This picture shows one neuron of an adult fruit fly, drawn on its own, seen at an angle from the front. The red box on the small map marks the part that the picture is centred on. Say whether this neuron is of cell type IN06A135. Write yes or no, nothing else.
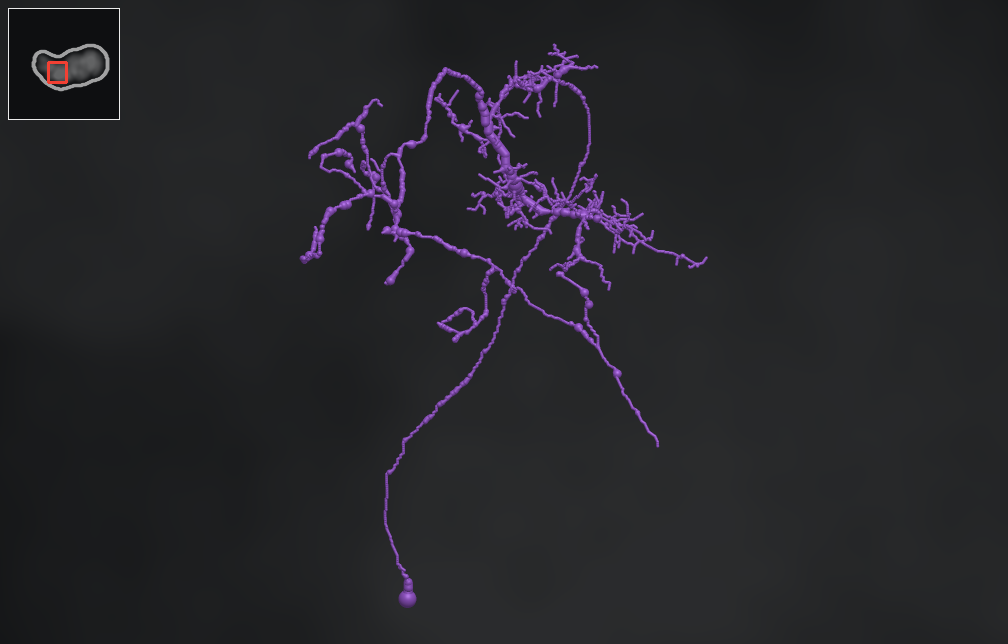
no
